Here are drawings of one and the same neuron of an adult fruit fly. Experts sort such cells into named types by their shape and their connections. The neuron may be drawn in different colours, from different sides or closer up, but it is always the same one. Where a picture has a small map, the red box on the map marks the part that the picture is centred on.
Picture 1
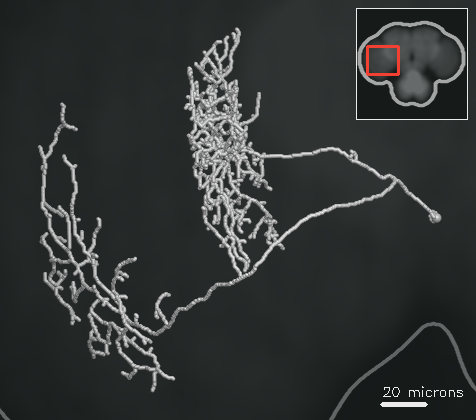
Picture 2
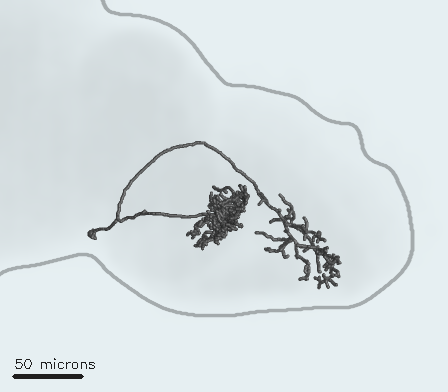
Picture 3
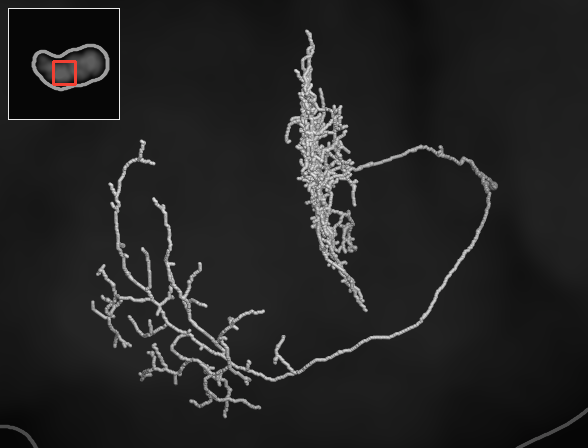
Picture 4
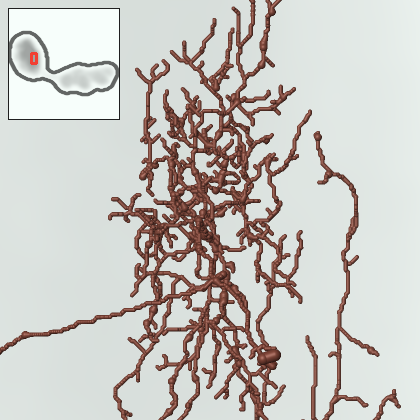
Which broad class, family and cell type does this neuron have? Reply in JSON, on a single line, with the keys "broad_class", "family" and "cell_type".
{"broad_class": "optic-lobe intrinsic neuron", "family": "MeLo", "cell_type": "MeLo10"}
